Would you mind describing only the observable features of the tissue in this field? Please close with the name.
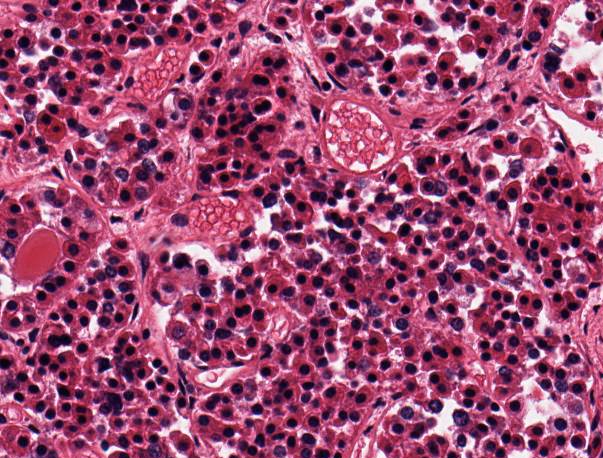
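Thin pink septa divide the cells into nests and cords throughout the field. Many cells show abundant bright red granular cytoplasm; their neighbours in the same nests have pale or faintly purple cytoplasm, a mixed population. Nuclei: small, round, dark, fairly uniform in size. Name: pituitary.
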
